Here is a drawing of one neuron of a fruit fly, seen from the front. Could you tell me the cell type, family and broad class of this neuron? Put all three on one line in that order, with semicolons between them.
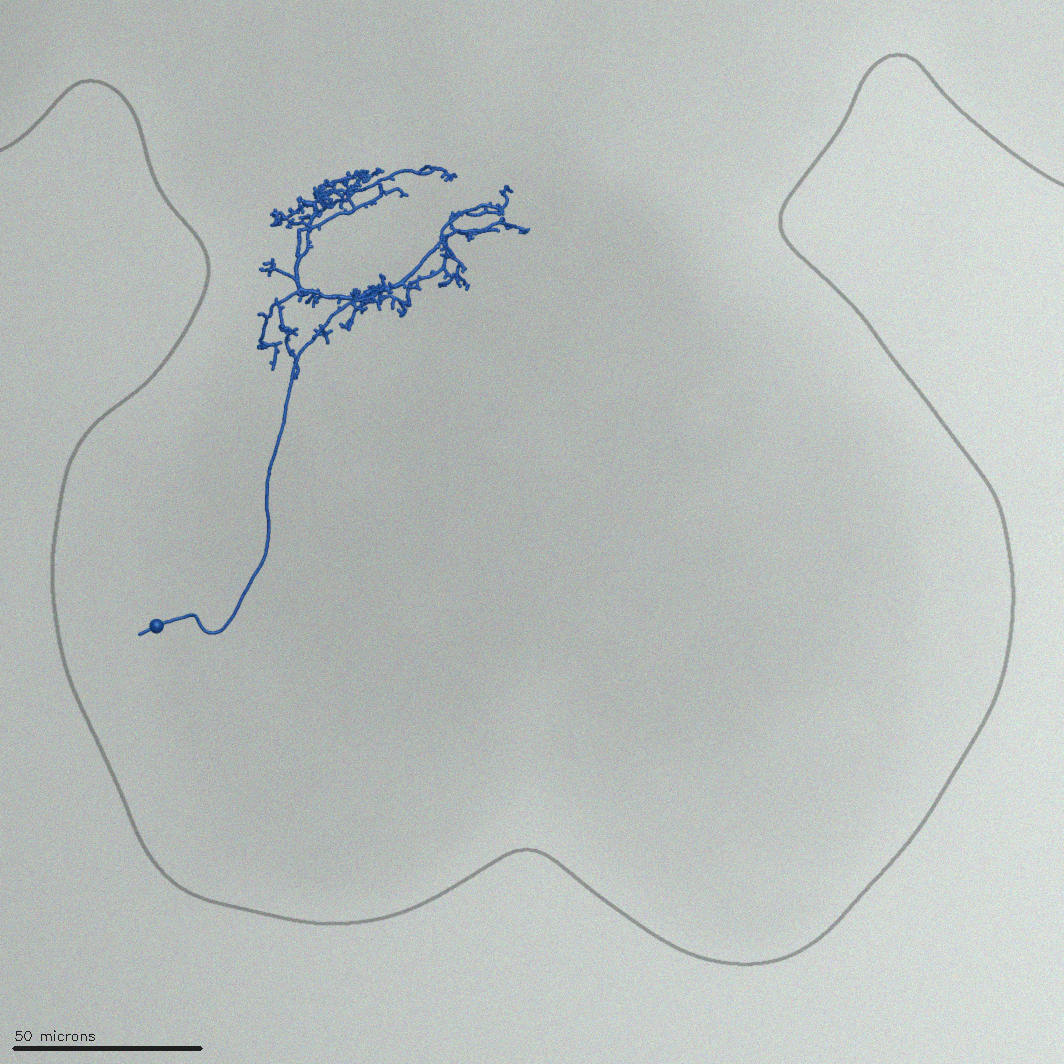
IN03B077; hemilineage 03B; nerve-cord intrinsic neuron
